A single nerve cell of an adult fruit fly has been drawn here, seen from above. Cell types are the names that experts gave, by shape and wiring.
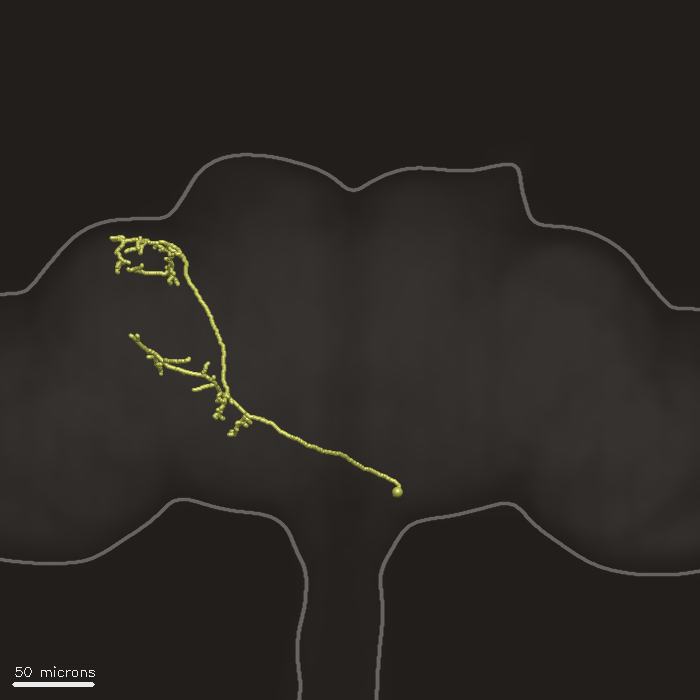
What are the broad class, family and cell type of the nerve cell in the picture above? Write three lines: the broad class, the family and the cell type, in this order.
central-brain intrinsic neuron
hemilineage DM6_posterior
CB1523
